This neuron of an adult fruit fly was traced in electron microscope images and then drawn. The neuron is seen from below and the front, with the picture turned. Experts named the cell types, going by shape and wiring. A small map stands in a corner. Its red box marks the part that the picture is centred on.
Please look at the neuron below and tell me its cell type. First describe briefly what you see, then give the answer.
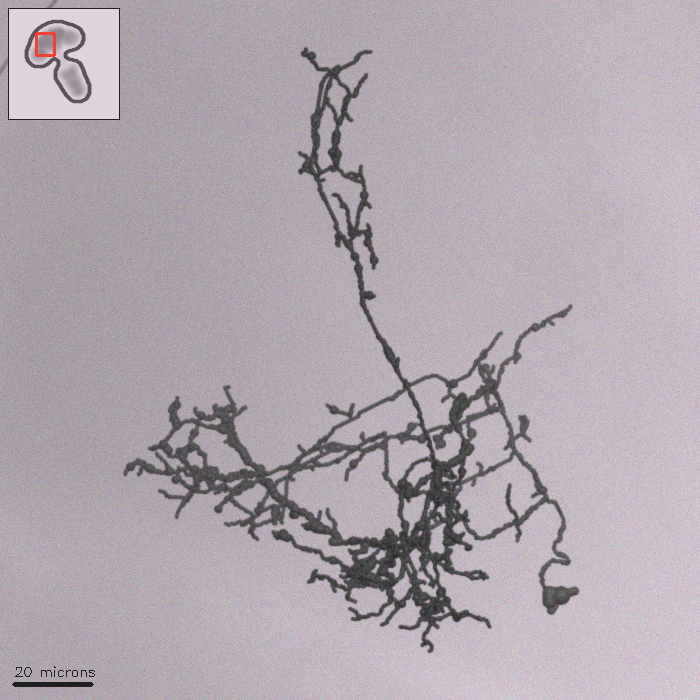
It lies in the brain. The cell body is at the lower right of the picture. From top to bottom in the picture it spans about 160 microns. This is a central-brain intrinsic neuron. It is of cell type PLP232.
